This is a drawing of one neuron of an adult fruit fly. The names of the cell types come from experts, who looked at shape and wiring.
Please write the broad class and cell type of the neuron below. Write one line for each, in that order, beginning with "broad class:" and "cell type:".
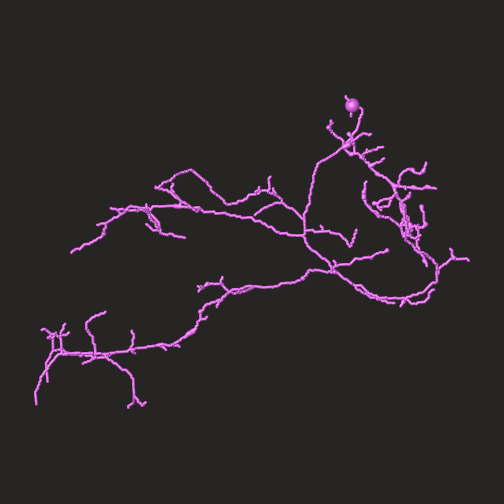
broad class: central-brain intrinsic neuron
cell type: CB3050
